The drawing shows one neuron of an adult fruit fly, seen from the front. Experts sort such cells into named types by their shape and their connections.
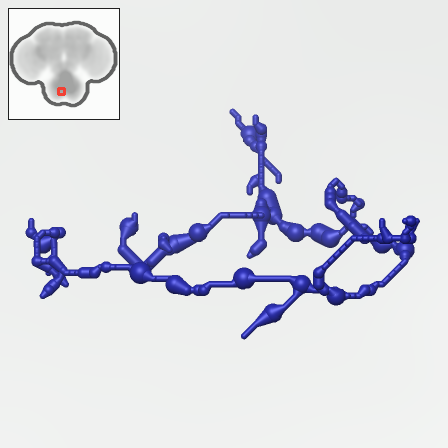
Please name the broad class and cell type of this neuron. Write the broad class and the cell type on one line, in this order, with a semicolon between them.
sensory neuron entering the nerve cord; SNxx33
